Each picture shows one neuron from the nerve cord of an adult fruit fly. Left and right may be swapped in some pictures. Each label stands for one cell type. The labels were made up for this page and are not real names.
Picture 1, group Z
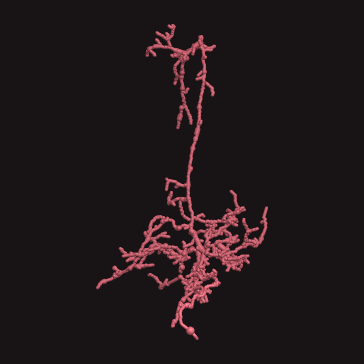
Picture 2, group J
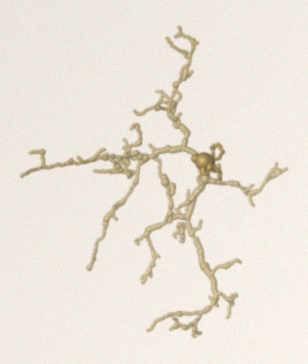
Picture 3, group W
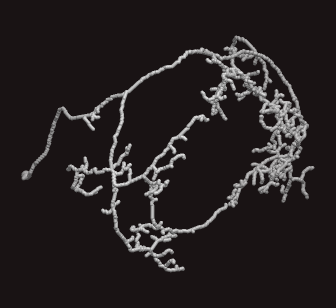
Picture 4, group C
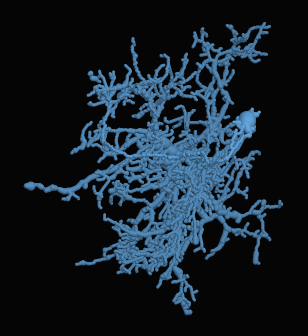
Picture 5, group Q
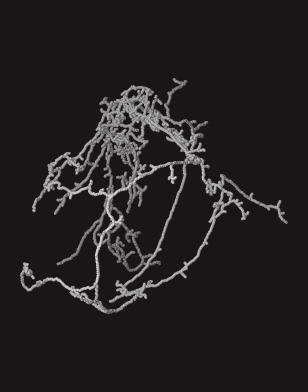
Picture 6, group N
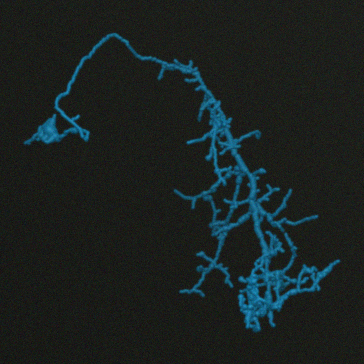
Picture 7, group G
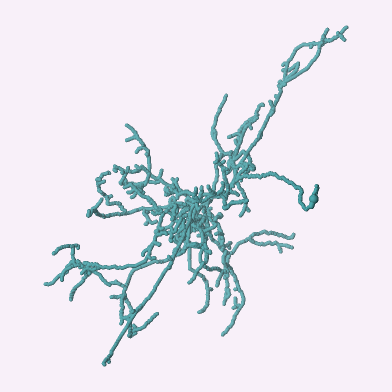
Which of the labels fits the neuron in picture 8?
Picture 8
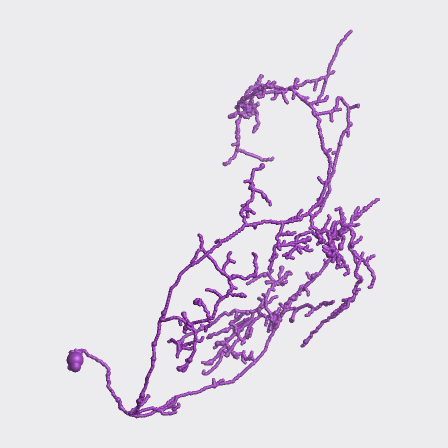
group Q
